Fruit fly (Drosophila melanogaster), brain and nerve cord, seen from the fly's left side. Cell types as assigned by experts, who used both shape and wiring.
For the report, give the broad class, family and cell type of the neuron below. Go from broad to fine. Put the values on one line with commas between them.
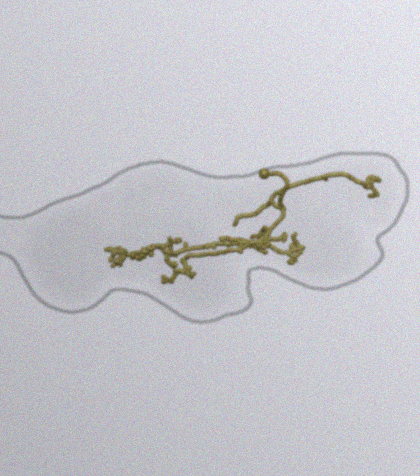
nerve-cord intrinsic neuron, hemilineage 23B, IN23B096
